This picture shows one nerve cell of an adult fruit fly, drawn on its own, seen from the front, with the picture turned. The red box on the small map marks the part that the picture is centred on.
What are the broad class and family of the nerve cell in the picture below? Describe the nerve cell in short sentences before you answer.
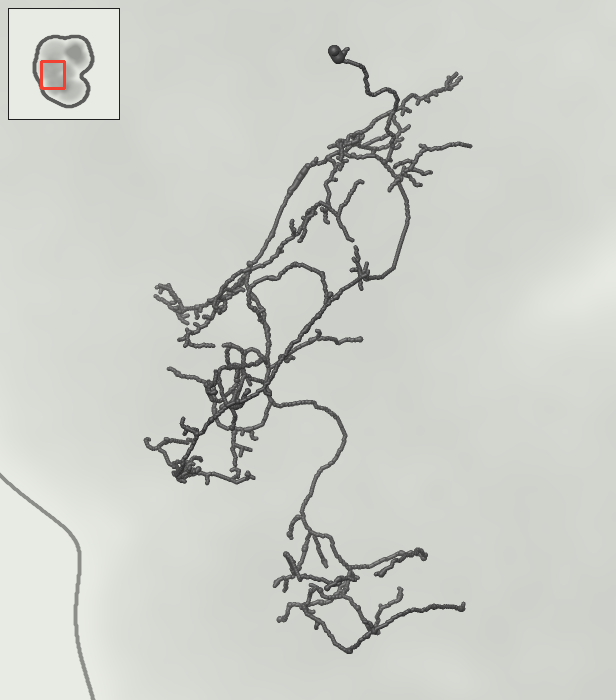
The cell body can be seen at the top of the picture. Dozens of branch ends can be seen. It is a central-brain intrinsic neuron. The family is hemilineage CREl1.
